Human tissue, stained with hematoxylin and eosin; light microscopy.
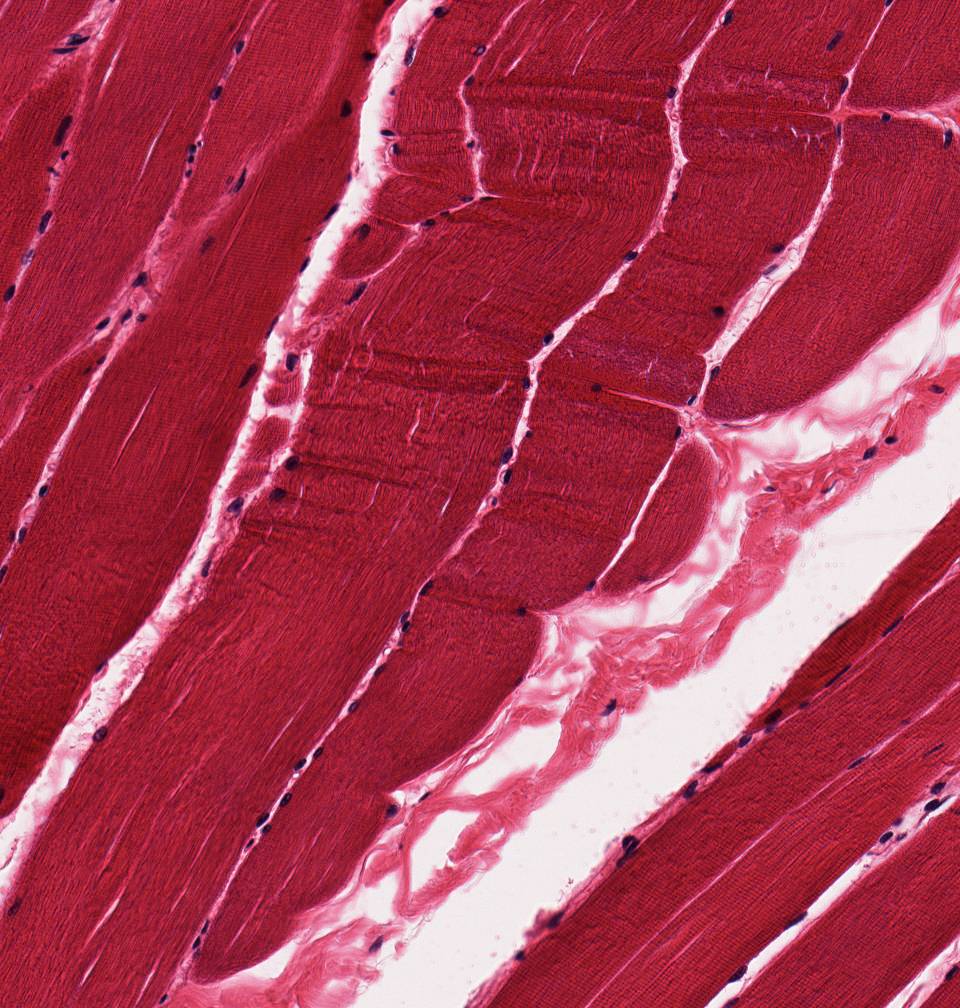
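Skeletal muscle. Look along each fibre and you'll find fine transverse cross-striations running its length. The nuclei are dark and flattened oval, and they sit at the edges of the fibres, not in the centres; many are strung along each fibre's edge. The cytoplasm of these skeletal muscle fibres stains a deep red with eosin.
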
